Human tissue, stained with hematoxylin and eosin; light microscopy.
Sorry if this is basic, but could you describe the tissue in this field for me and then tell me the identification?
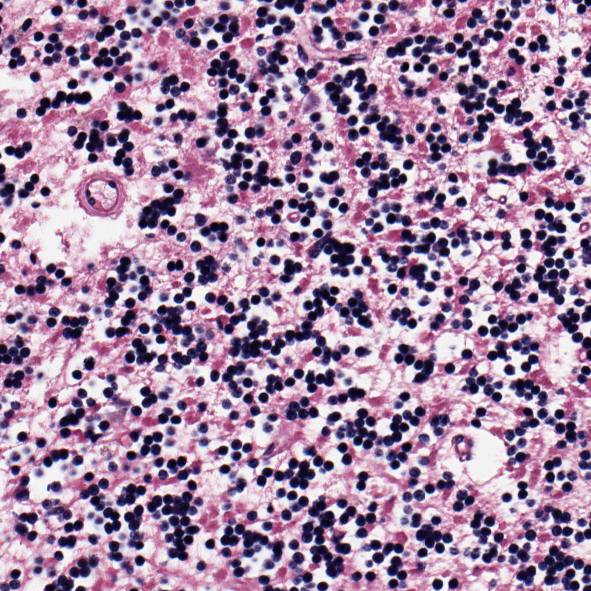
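Small, round, uniformly dark purple nuclei with barely any visible cytoplasm are densely scattered across the whole field. They form no glands, tubules or follicles. The material between them is pale pink and finely wispy, not collagenous. In the upper left lies a small round vessel with a thick pink wall. The tissue is cerebellum.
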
